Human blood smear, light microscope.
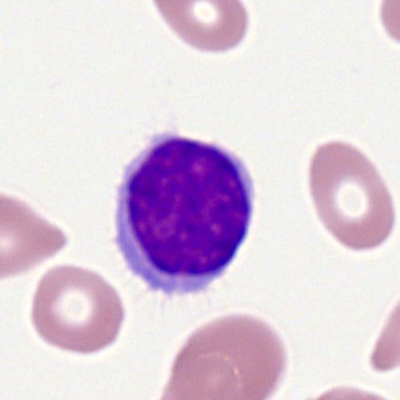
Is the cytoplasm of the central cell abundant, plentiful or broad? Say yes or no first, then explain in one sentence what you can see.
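No. The cytoplasm forms only a narrow rim around the nucleus.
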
